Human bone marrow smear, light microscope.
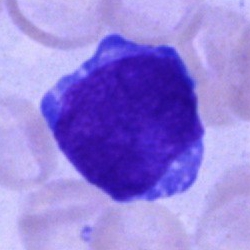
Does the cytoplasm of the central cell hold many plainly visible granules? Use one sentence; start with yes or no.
No, no visible granules are present in the cytoplasm of the cell.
